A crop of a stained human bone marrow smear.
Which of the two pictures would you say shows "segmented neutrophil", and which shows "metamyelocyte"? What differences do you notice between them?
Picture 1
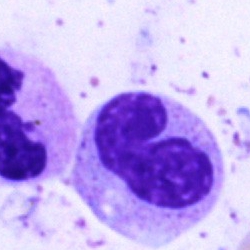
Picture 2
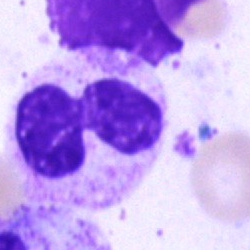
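You have the metamyelocyte in picture 1 and the segmented neutrophil in picture 2. The clearest feature in picture 1 is the nucleus, which is kidney-shaped with a deep notch on its upper side. Its chromatin is dark purple and clumped, with small paler patches, and no distinct nucleoli can be seen.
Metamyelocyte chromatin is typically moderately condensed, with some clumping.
In picture 2, the chromatin is dense as well as dark purple and clumped. The metamyelocyte's cytoplasm is pale bluish-grey. Both outlines are roughly round, smooth in picture 1 and without surface projections in picture 2. A second nucleated cell, cut off by the frame, lies just to the left of the metamyelocyte, and a darkly stained cell lies against the upper edge of the segmented neutrophil.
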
